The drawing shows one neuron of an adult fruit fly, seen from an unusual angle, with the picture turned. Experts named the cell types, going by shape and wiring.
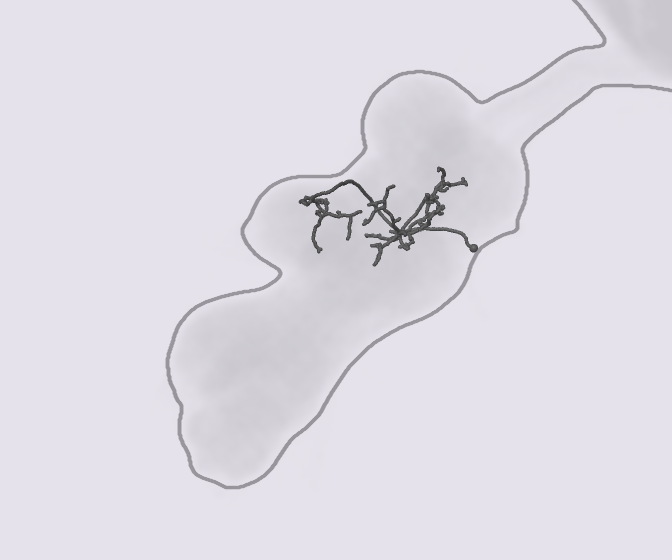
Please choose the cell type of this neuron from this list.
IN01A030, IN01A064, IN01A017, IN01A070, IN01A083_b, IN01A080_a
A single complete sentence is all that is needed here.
Typed by cell type, the neuron is IN01A070.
